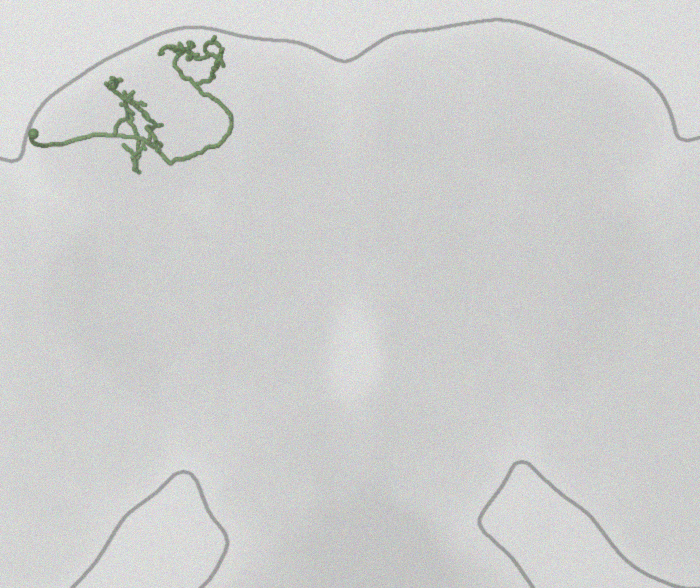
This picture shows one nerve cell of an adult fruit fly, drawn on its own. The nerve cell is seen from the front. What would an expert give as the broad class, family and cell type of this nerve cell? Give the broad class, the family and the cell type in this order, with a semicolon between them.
central-brain intrinsic neuron; hemilineage LHp2; CB3081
